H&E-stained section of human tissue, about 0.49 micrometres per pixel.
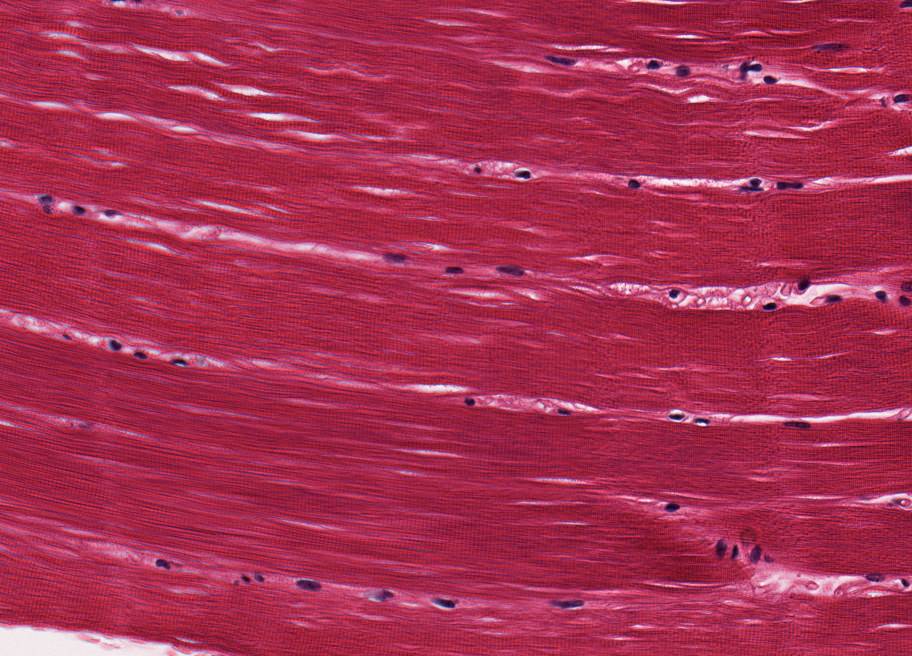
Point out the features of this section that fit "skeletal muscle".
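So, this is skeletal muscle.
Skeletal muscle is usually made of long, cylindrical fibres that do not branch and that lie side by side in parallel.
That fits what I see: long, unbranched fibres running parallel and roughly horizontal across the whole field. I also notice that no intercalated discs are seen, the cytoplasm stains a deep, even red-pink, and the small, dark, flattened nuclei sit at the fibre edges rather than centrally.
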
